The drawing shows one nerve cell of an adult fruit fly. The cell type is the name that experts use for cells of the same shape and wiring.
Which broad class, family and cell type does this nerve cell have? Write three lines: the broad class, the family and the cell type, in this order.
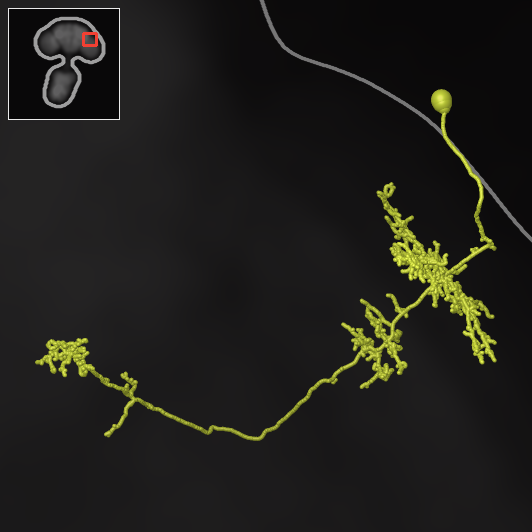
optic-lobe intrinsic neuron
Tm
Tm16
